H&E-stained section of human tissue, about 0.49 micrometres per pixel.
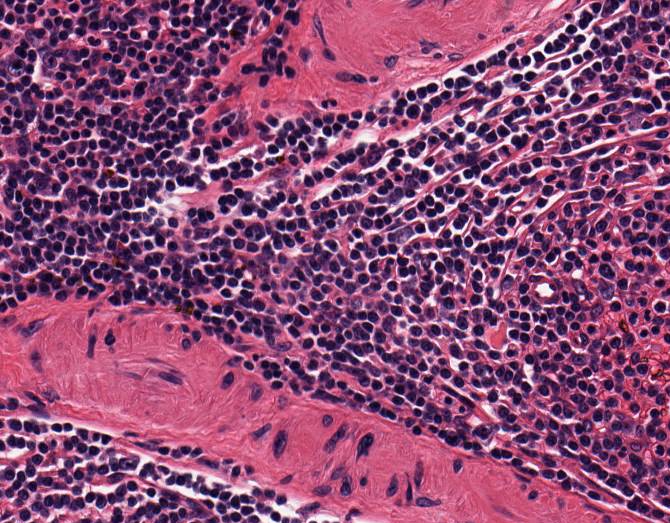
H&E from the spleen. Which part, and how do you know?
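White pulp is what this field shows. Dense sheets of lymphocytes, with dark round nuclei and very scant cytoplasm, fill most of it.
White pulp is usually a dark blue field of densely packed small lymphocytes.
Pink fibrous bands interrupt the sheets at the top and lower left, and the lower left band holds elongated, spindle-shaped nuclei. No paler rounded follicle centres are seen.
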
